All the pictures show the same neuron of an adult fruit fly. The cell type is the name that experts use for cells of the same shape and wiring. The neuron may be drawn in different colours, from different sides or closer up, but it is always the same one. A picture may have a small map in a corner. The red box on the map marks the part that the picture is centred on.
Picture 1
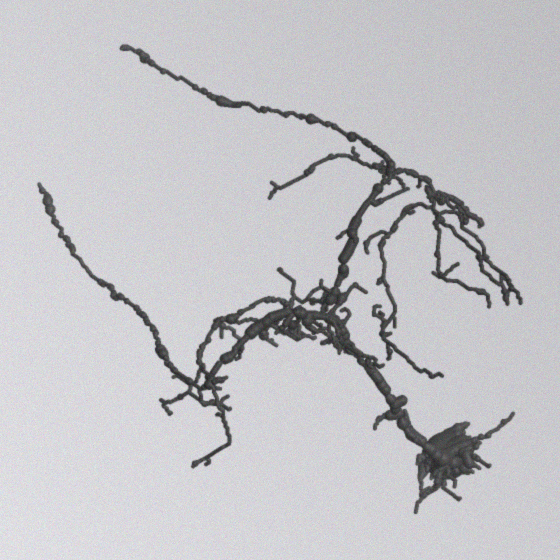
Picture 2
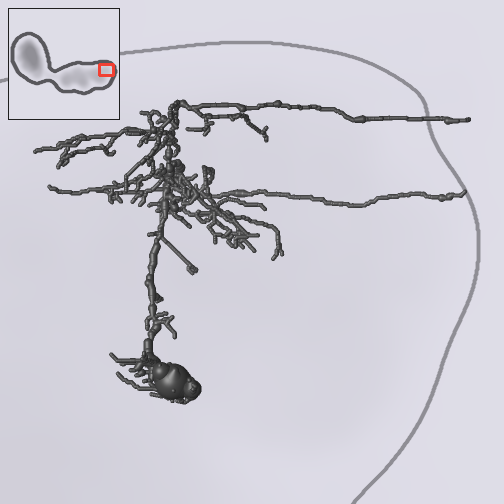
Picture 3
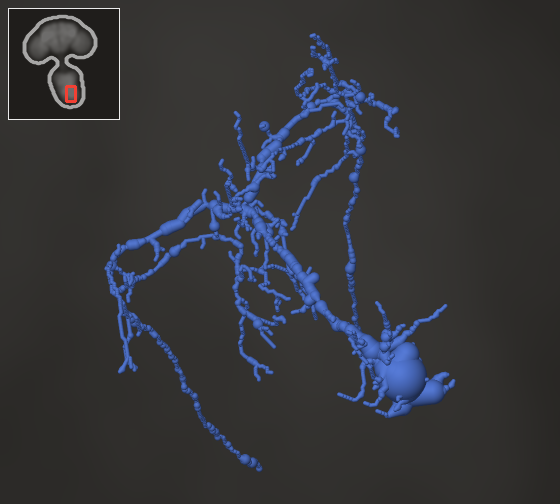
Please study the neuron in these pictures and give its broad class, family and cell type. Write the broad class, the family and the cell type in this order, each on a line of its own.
efferent neuron of the nerve cord
hemilineage 00B
EN00B023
